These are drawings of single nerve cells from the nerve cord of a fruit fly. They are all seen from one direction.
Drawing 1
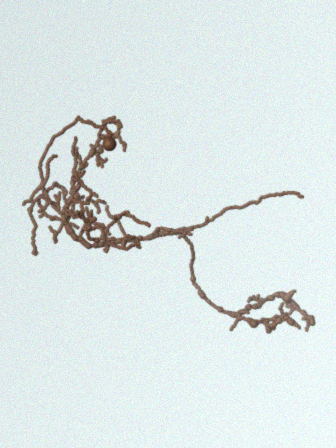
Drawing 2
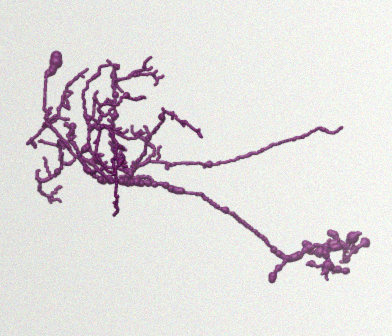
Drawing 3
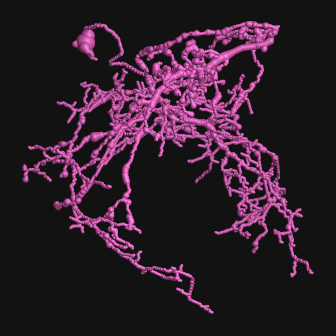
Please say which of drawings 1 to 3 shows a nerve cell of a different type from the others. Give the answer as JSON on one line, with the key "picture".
{"picture": 3}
